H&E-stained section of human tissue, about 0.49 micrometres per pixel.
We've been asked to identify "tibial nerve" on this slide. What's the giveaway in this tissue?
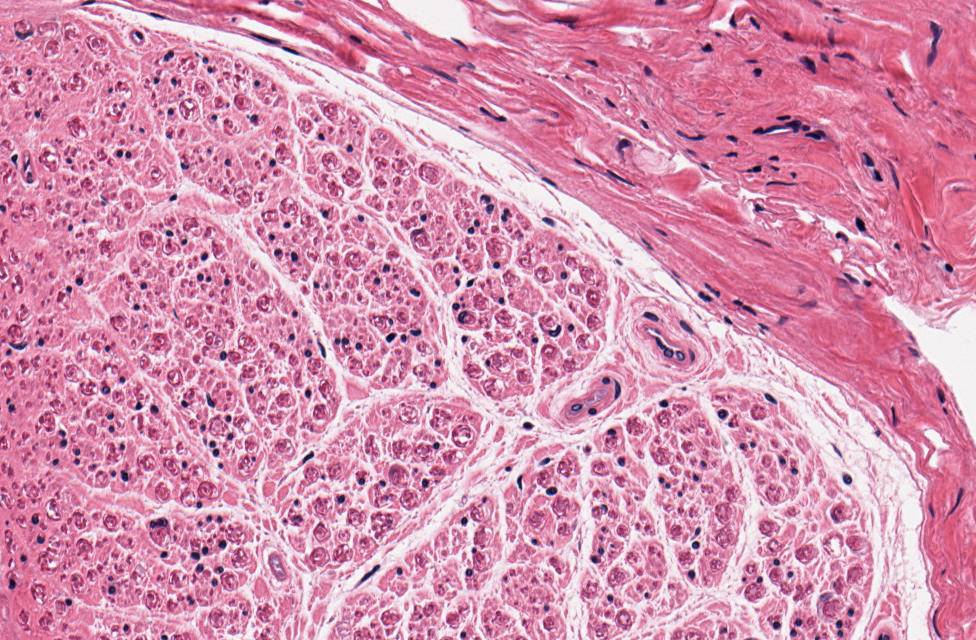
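This is tibial nerve. Nerve fibres cut in cross-section fill the left and lower part of the field. Each is a small round profile, a pink central axon inside a pale ring. Denser tissue bounds them along a diagonal edge at the upper right. They are grouped into many small compartments separated by thin pale septa.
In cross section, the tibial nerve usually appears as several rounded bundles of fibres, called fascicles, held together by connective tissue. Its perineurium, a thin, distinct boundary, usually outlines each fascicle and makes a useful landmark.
Small dark oval nuclei sit singly between the fibres.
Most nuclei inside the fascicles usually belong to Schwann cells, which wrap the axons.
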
